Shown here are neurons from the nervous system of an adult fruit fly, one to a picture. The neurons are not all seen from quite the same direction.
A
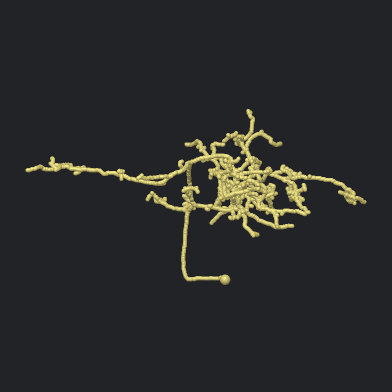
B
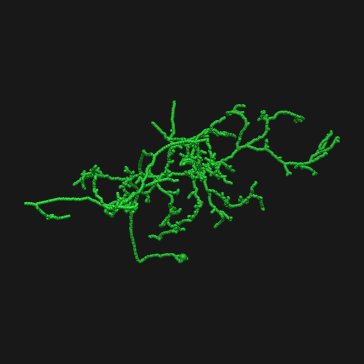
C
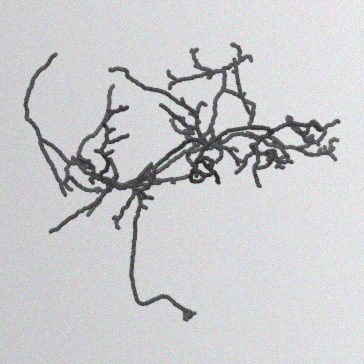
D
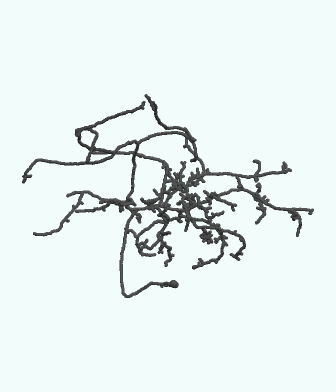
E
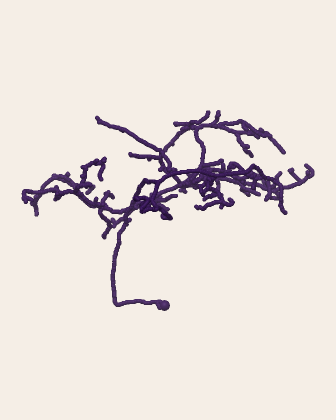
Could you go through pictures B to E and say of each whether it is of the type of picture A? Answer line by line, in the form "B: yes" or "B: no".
B: yes
C: no
D: yes
E: no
